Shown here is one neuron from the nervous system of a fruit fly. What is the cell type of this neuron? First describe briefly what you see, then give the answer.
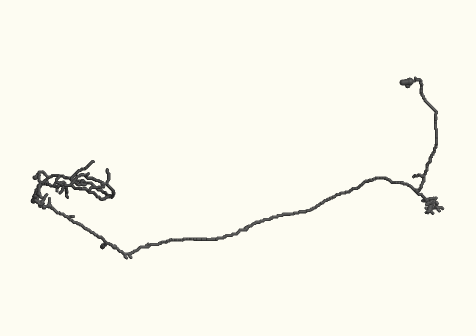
The cell body is at the upper right of the picture. In this view it is wider than it is tall. This is a central-brain intrinsic neuron. Its cell type is KCg-d.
